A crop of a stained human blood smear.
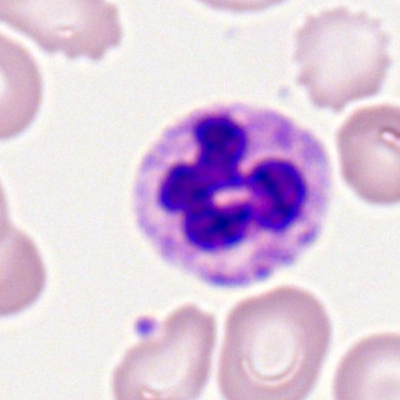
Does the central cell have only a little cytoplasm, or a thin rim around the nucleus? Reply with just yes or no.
No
